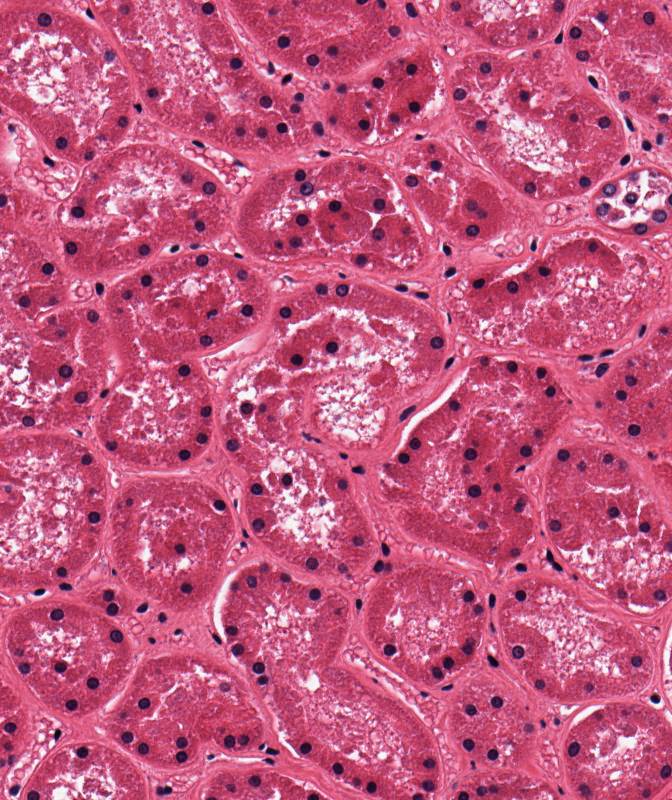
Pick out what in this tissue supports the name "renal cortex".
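In this renal cortex, the tubules are the feature that goes with the name.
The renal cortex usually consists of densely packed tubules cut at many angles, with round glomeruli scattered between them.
Each tubule here is lined by a single layer of cuboidal epithelial cells. These cells have abundant, deeply eosinophilic, granular cytoplasm and one round, dark nucleus lying towards the base of the cell. The borders between neighbouring epithelial cells within a tubule are indistinct.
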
